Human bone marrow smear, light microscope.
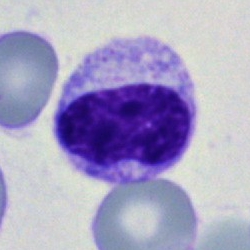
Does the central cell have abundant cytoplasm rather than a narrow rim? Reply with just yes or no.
Yes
